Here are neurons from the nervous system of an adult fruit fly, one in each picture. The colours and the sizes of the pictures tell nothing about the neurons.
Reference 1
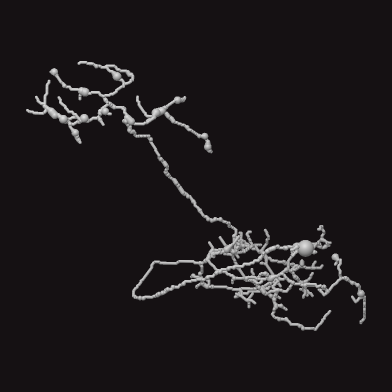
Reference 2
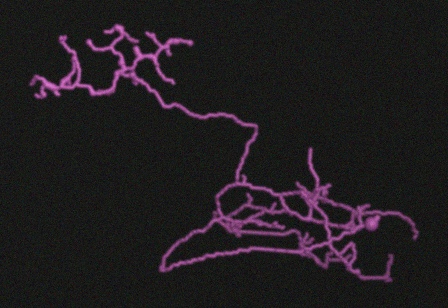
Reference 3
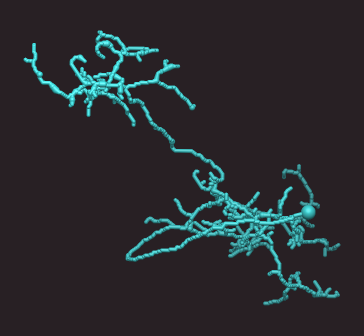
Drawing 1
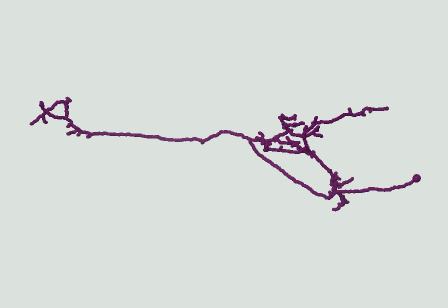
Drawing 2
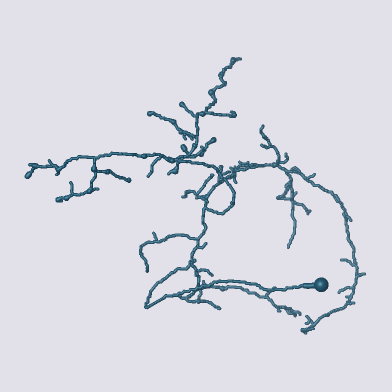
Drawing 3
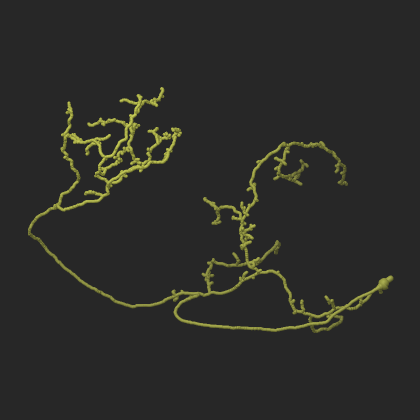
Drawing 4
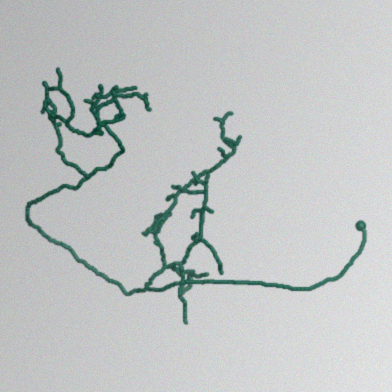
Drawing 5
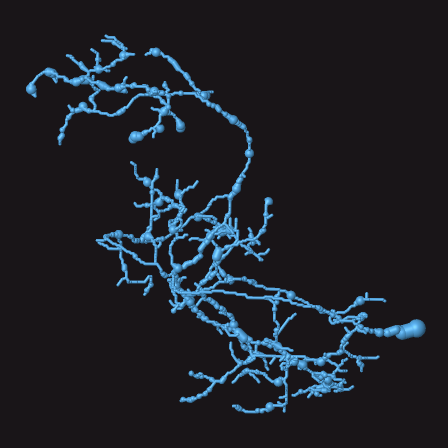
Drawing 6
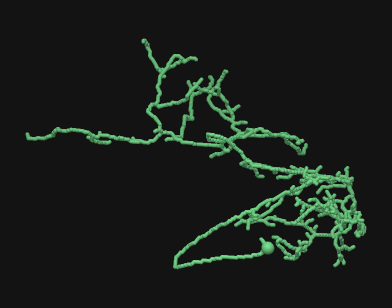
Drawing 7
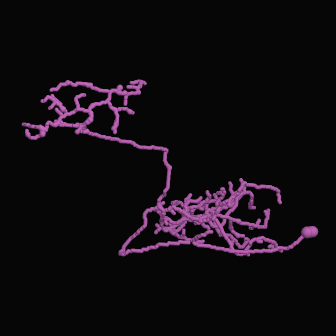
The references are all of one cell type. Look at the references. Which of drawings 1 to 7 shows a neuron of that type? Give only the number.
7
